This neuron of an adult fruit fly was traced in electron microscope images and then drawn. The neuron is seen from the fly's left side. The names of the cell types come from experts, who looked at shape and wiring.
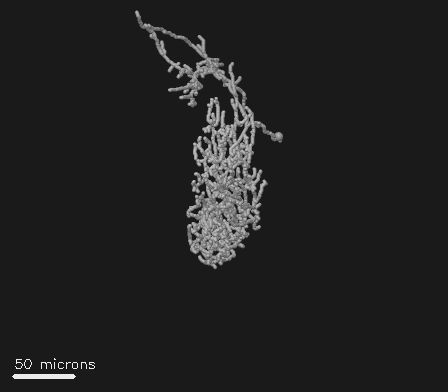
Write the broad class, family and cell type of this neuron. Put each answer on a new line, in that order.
visual projection neuron
LT
LT75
